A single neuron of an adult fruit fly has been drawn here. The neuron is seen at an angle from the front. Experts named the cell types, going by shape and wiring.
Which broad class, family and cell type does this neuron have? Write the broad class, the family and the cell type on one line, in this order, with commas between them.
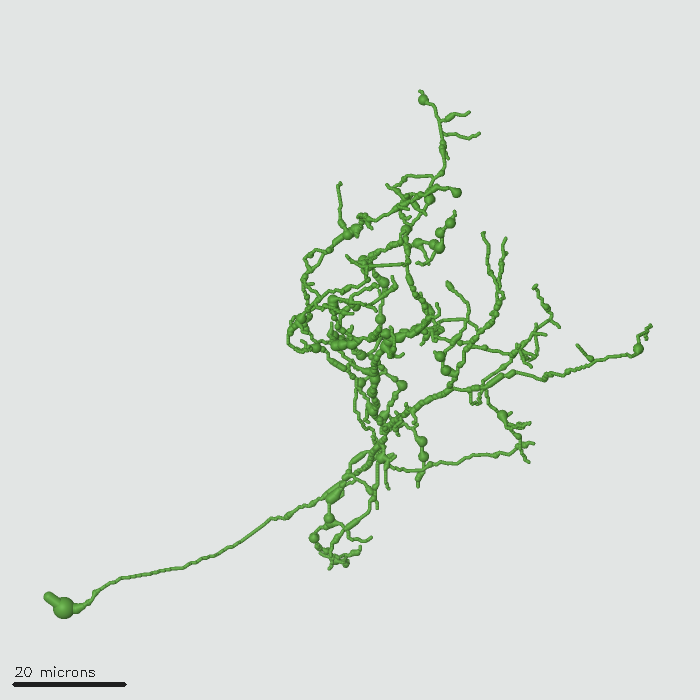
central-brain intrinsic neuron, hemilineage EBa1, CB1454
